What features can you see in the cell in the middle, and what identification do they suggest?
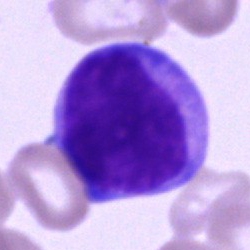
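Start with the outline: it is round and smooth. Now find the nucleus, which sits off-centre toward the left. The cytoplasm is only a narrow rim, widest on the right, and you will find no granules in it. This is a blast.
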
